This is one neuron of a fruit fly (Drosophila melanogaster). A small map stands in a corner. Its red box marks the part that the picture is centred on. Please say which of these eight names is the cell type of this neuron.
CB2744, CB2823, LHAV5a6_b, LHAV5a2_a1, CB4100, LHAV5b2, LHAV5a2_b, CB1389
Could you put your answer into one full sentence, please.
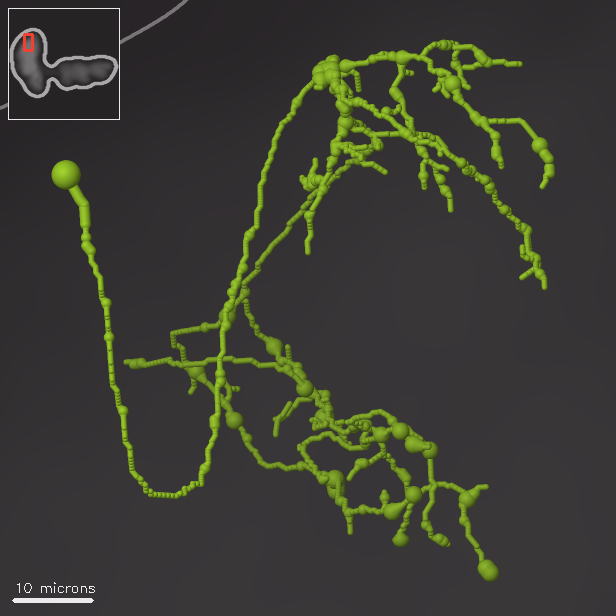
This neuron is included in the cell type CB2744.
